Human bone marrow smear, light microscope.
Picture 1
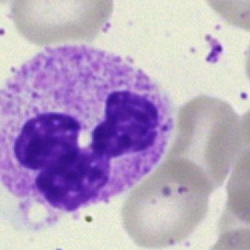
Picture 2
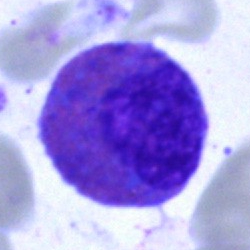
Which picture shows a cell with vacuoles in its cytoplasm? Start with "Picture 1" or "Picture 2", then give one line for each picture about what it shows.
Picture 1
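What picture 1 shows: A small clear rounded space lies at the lower left edge of the cytoplasm.
What picture 2 shows: No vacuoles are visible in the cytoplasm.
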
